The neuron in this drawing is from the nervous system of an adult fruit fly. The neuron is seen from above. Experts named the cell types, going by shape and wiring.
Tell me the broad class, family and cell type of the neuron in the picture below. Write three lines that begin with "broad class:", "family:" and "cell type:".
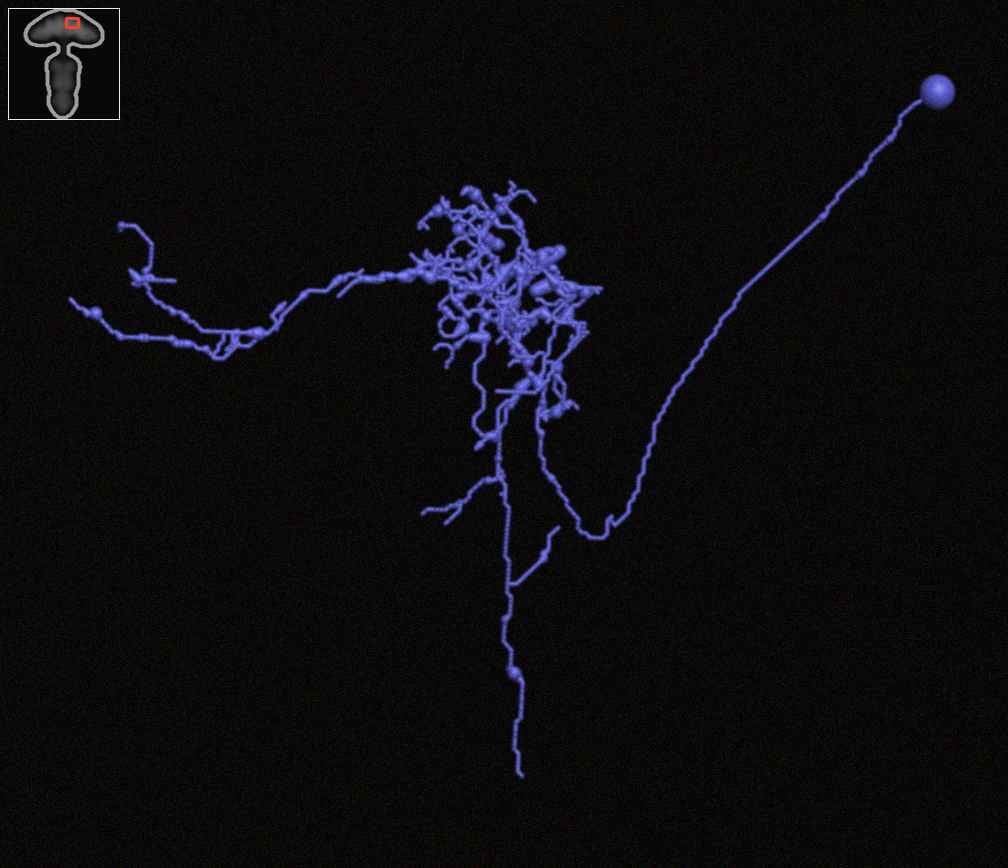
broad class: central-brain intrinsic neuron
family: hemilineage LALa1_anterior
cell type: LAL050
